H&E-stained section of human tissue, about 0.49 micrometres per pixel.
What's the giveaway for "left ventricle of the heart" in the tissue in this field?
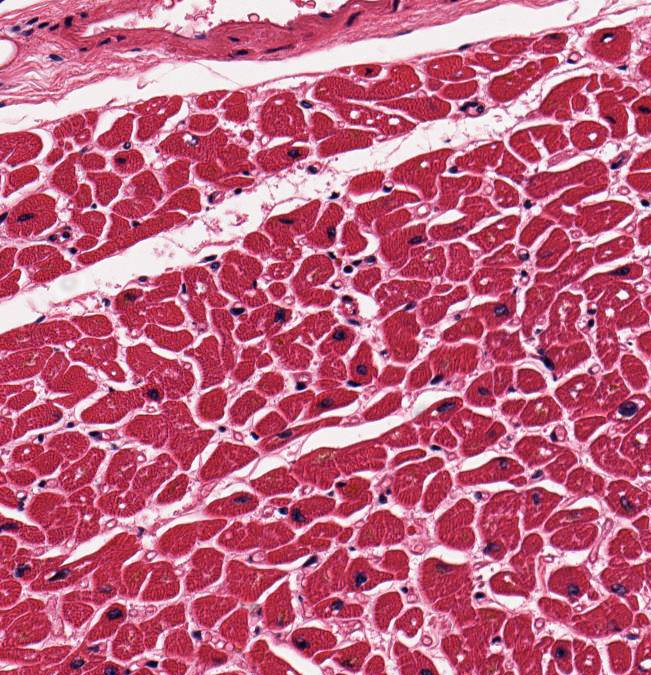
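Most of the field is tightly packed muscle fibres cut in cross section, and a couple of things in them sit well with the left ventricle of the heart.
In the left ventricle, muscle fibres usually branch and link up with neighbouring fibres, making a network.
That matches the irregular profiles here, some of which look branched or joined to their neighbours.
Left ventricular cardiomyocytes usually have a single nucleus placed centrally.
Here too, wherever a nucleus turns up inside a fibre profile, it sits in the middle. Otherwise, the cytoplasm is deep red, and some of those central nuclei have a pale clear zone around them.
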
